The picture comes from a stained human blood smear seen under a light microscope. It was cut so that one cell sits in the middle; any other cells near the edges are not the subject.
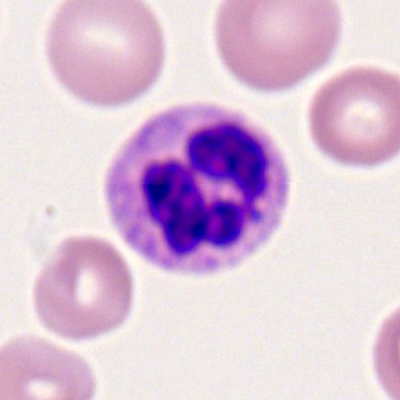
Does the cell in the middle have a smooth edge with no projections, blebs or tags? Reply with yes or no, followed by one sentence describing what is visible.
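Yes. The cell outline is round and smooth.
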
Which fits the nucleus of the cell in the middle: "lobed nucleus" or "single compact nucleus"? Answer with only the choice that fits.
Lobed nucleus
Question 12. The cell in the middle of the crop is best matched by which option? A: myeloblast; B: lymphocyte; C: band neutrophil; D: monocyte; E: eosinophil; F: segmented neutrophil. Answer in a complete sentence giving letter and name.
The correct option, F, names the middle cell as a segmented neutrophil.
